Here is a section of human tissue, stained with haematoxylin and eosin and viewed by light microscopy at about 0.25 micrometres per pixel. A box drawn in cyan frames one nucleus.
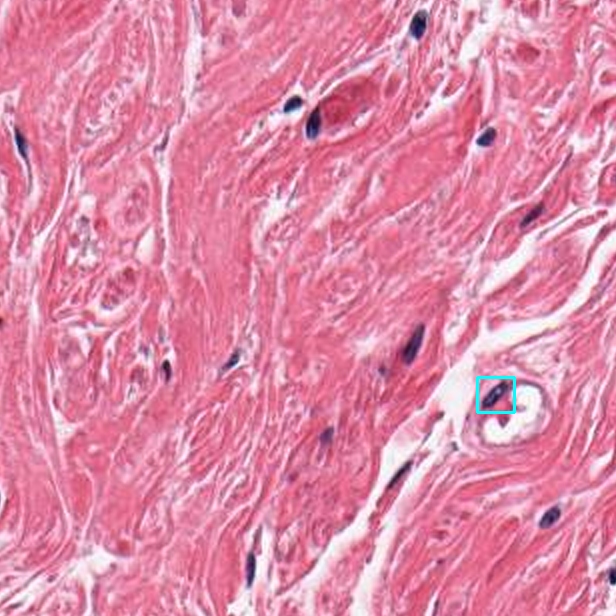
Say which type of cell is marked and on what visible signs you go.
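The marked nucleus belongs to an endothelial cell. It sits at the edge of a small round lumen, curving along its rim. Little cytoplasm is visible; the cell forms a thin pink layer lining the lumen. The small vessel it lines is wrapped in concentric pink fibres, within bundles of wavy pink fibres running obliquely across the field.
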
